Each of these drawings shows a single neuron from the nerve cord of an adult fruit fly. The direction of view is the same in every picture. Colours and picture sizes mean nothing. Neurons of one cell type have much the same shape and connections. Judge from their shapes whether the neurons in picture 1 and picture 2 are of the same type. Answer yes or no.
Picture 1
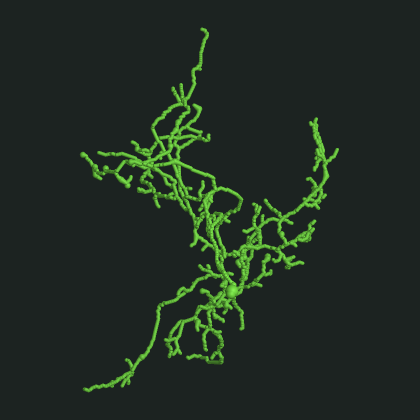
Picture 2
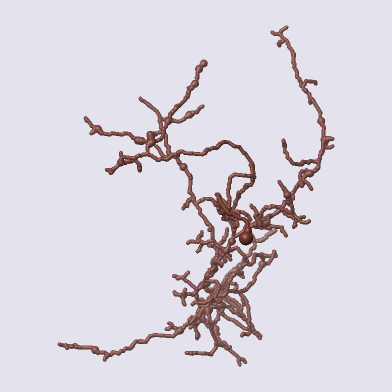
yes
